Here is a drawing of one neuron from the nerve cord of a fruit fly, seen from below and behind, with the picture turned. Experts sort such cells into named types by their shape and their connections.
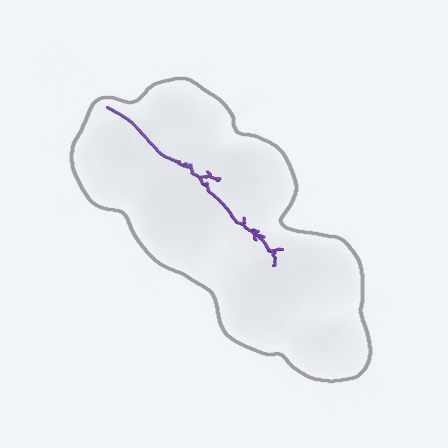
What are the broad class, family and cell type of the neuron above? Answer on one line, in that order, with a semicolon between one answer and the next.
descending neuron; hemilineage LB7; DNg36_a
